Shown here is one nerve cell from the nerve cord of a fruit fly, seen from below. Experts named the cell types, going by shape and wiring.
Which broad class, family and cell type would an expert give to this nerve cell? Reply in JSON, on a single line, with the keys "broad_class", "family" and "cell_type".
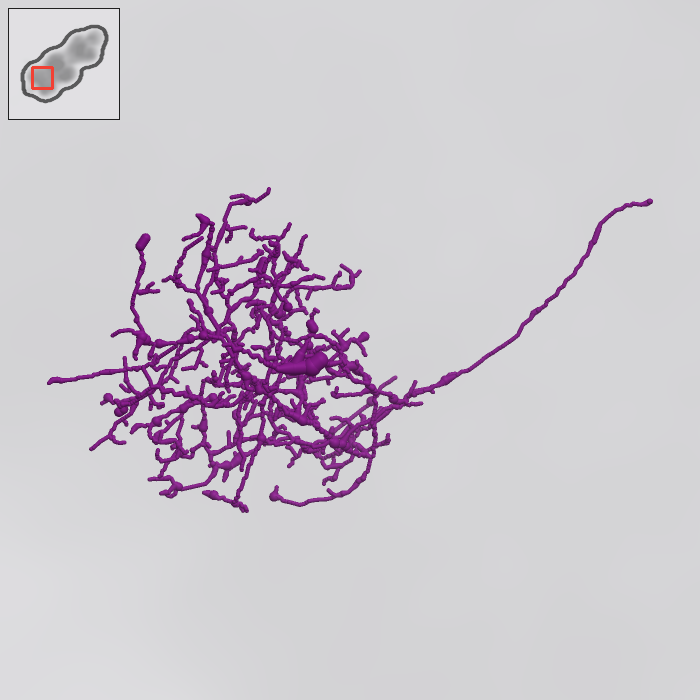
{"broad_class": "nerve-cord intrinsic neuron", "family": "hemilineage 01B", "cell_type": "IN01B065"}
